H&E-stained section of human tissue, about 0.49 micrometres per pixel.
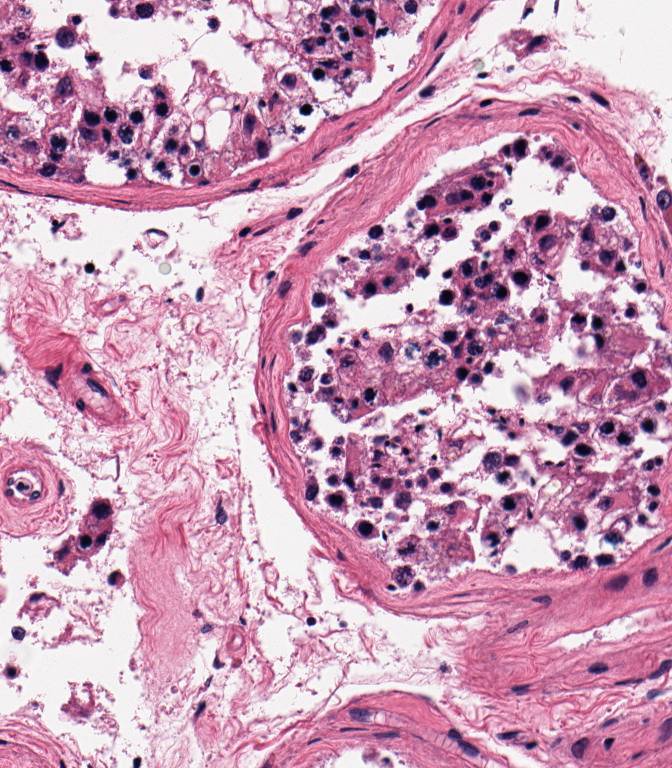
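Testis. Notice that each tubular profile is bounded by a thick band of concentric pink fibrous tissue containing flattened, elongated nuclei. The tubule interiors are filled with loosely scattered, detached cells that form no ordered layer along the wall. Look closely and you will see that many have small, round, dense, dark-staining nuclei, and the cytoplasm of these cells is pink and eosinophilic.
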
